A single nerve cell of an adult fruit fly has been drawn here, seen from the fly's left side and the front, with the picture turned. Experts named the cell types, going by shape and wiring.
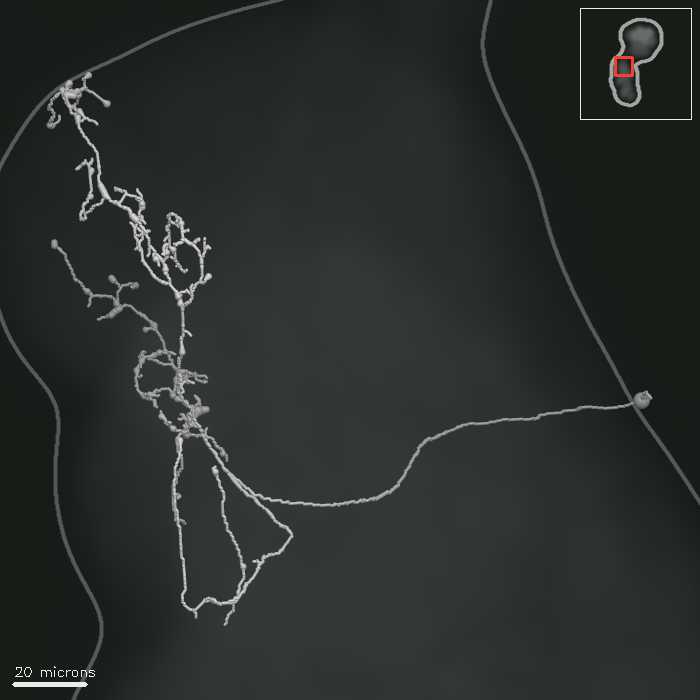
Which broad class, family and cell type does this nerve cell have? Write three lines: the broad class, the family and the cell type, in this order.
nerve-cord intrinsic neuron
hemilineage 23B
IN23B049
